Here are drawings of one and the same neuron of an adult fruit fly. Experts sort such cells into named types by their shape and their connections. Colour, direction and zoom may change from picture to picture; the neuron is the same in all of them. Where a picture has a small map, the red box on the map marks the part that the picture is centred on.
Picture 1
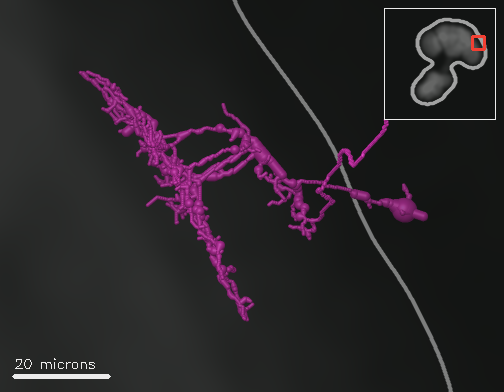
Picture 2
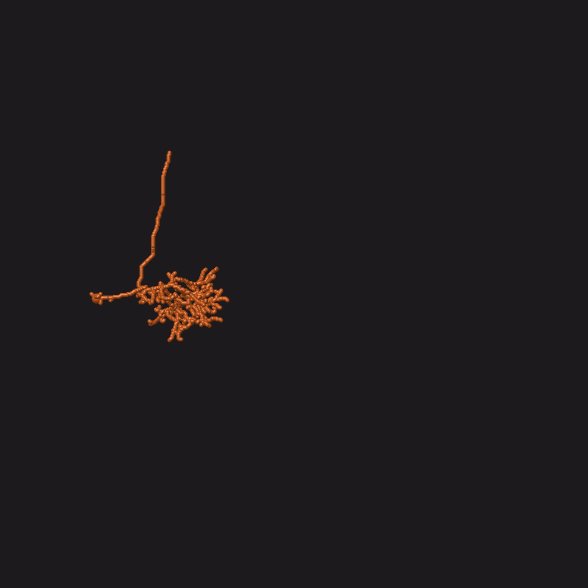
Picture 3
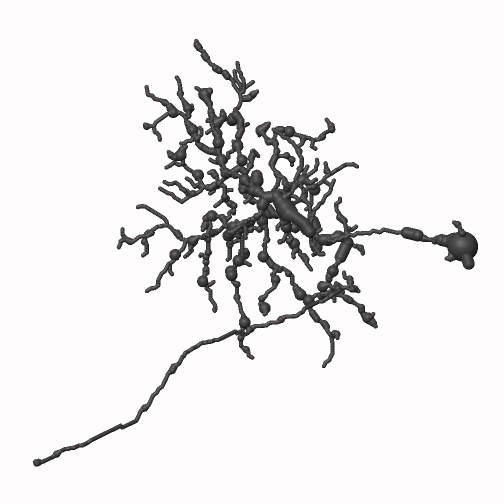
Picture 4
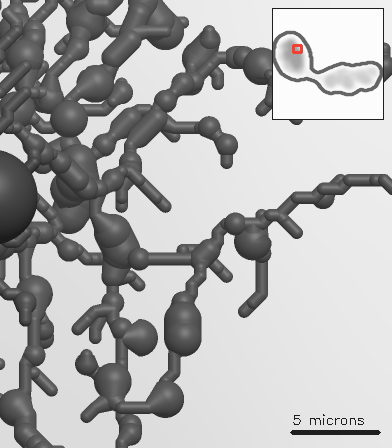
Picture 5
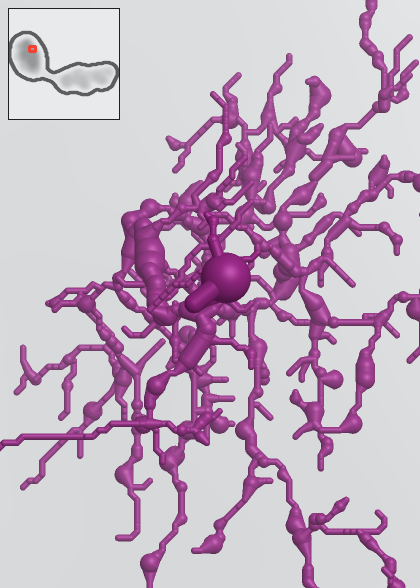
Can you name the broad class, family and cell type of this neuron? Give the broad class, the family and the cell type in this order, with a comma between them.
optic-lobe intrinsic neuron, Lawf, Lawf1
